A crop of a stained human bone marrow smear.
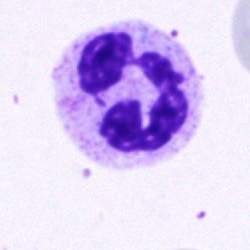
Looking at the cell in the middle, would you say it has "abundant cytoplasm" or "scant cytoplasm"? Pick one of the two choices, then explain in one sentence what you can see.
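Abundant cytoplasm. The cytoplasm is plentiful and pale pinkish-lilac.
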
